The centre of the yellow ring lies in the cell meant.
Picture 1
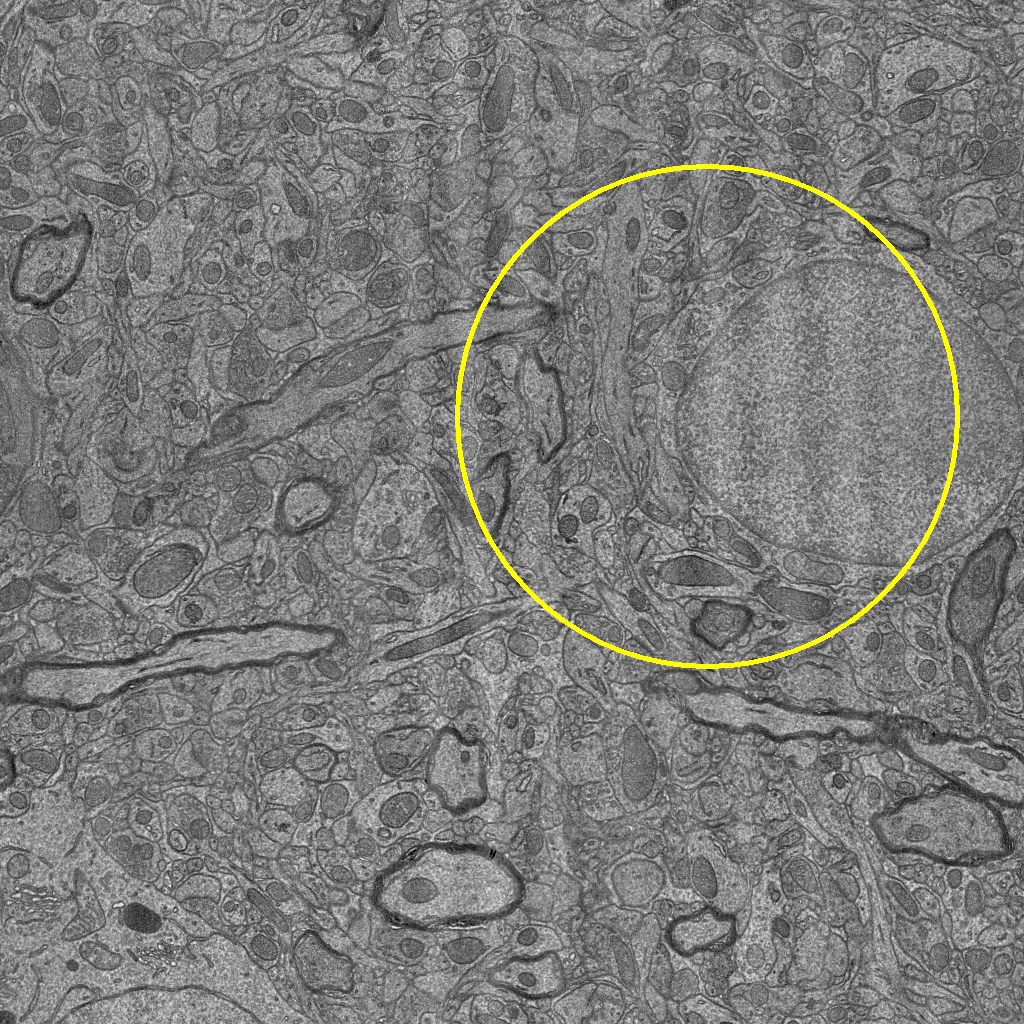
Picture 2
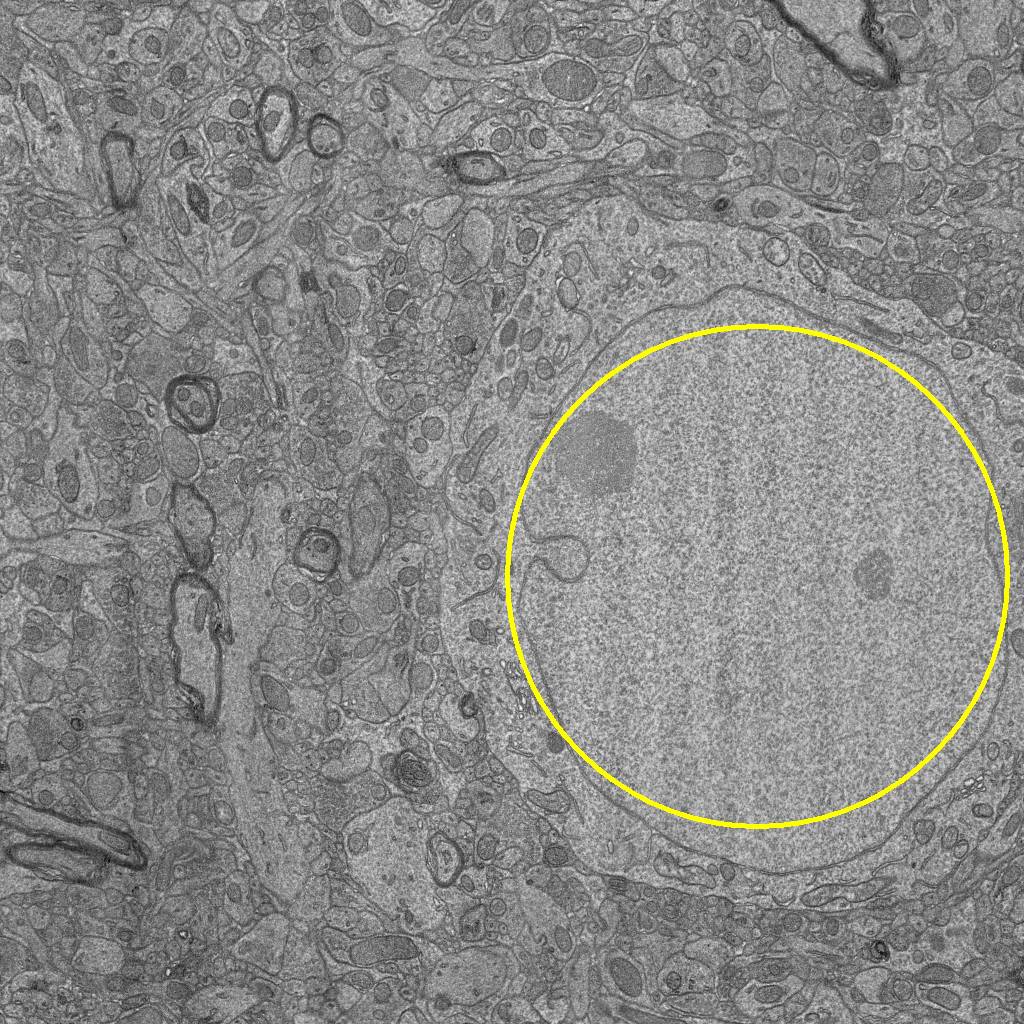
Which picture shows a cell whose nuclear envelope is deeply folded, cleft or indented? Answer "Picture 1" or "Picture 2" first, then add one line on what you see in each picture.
Picture 2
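Picture 1: The nuclear outline is smooth and shows no deep folds.
Picture 2: The nuclear envelope forms a single narrow inward loop on the left side of the nucleus.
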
